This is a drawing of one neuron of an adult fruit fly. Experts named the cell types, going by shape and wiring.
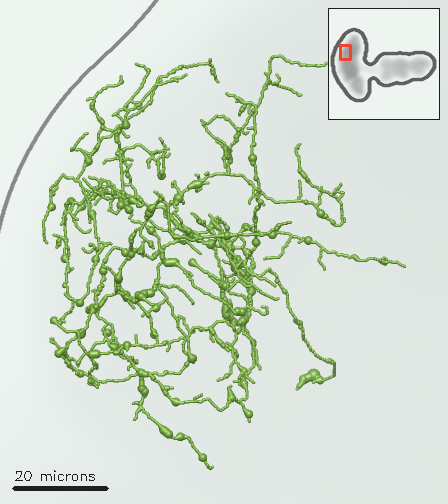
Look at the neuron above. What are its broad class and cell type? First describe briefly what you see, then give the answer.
It lies in the brain. By the scale bar it is about 95 microns tall in this view. Its broad class is central-brain intrinsic neuron. The cell type is AVLP345_a.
